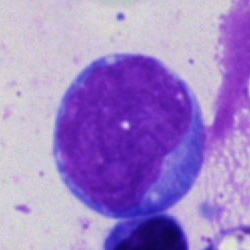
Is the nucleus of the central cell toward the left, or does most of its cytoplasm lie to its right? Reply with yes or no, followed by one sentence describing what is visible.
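Yes. The cytoplasm forms a narrow rim that is widest at the lower right.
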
